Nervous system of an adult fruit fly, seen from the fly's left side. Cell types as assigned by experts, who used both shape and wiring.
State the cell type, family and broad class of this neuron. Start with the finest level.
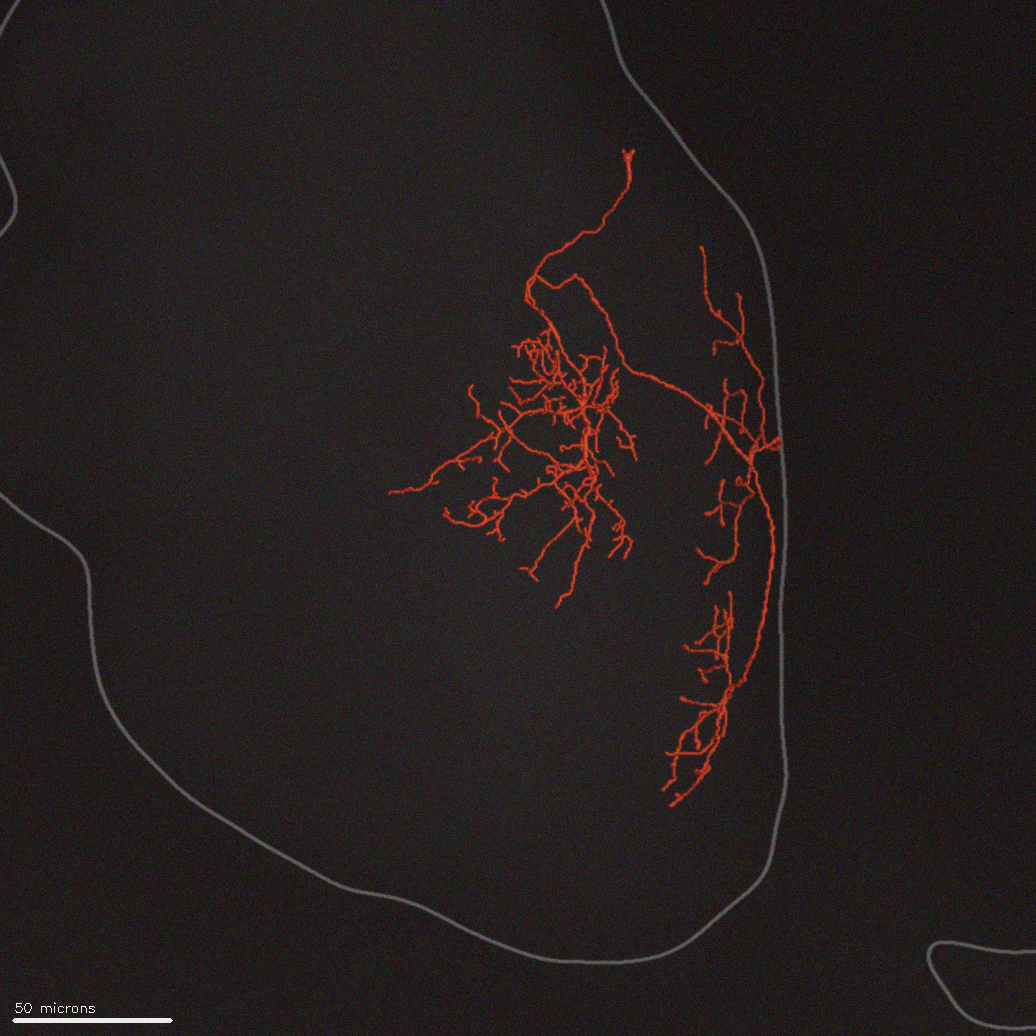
LPT114; hemilineage VLPp&l1_posterior; visual centrifugal neuron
